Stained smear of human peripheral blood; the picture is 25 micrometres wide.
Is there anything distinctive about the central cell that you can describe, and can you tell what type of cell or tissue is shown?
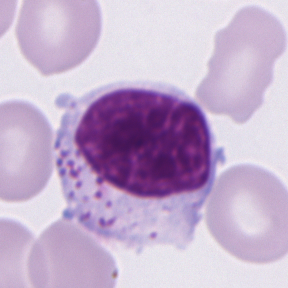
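Starting with the nucleus: it is oval in outline, about 12 by 9 micrometres, and sits off-centre towards the upper right of the cell. Its chromatin is dark purple and coarsely clumped, with paler streaks between the clumps. Next comes a moderate rim of pale blue-grey cytoplasm, widest on the lower left side. Last, a scattering of coarse reddish-purple granules lies in the cytoplasm, mostly on the left side. The cell is a large granular lymphocyte.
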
